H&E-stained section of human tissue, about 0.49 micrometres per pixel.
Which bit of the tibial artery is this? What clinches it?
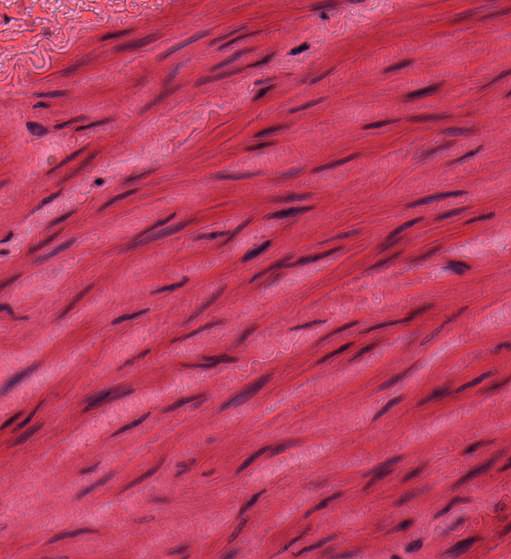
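Tunica media is the part shown. Check one: the cells are smooth muscle cells in long parallel bundles, with no crossing bundles.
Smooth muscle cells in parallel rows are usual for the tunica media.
Check two: the nuclei are long, slender, blunt-ended and dark purple, lying along the cells.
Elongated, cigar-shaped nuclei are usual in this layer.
Check three: they are of similar size and fairly evenly spread. Check four: in places, thin, pale, wavy lines run between the cells, roughly along the same diagonal.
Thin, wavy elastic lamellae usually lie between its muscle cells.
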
